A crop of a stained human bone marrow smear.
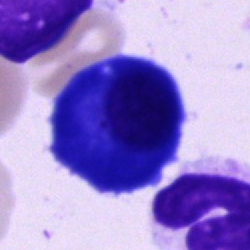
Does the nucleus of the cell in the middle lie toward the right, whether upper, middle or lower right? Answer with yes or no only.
Yes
